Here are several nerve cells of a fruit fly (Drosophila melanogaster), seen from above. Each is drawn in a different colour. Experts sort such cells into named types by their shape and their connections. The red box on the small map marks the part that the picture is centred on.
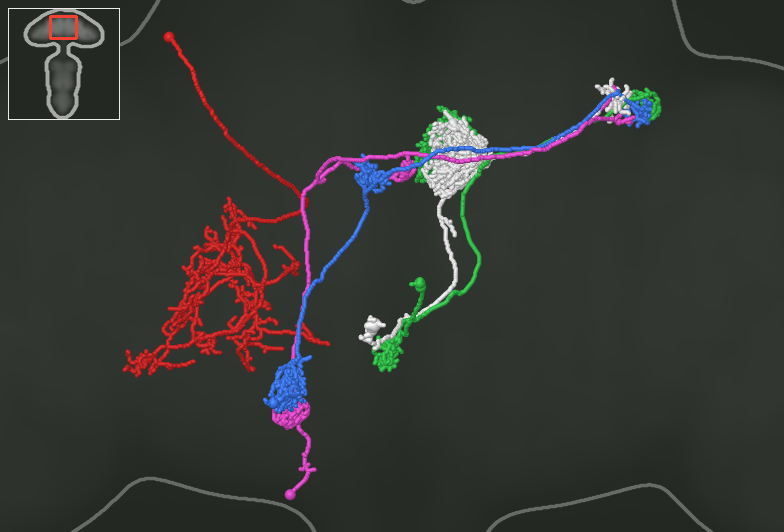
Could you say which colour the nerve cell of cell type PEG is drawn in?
blue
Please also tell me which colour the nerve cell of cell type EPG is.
green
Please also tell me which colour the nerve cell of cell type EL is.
white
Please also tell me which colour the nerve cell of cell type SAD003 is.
red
